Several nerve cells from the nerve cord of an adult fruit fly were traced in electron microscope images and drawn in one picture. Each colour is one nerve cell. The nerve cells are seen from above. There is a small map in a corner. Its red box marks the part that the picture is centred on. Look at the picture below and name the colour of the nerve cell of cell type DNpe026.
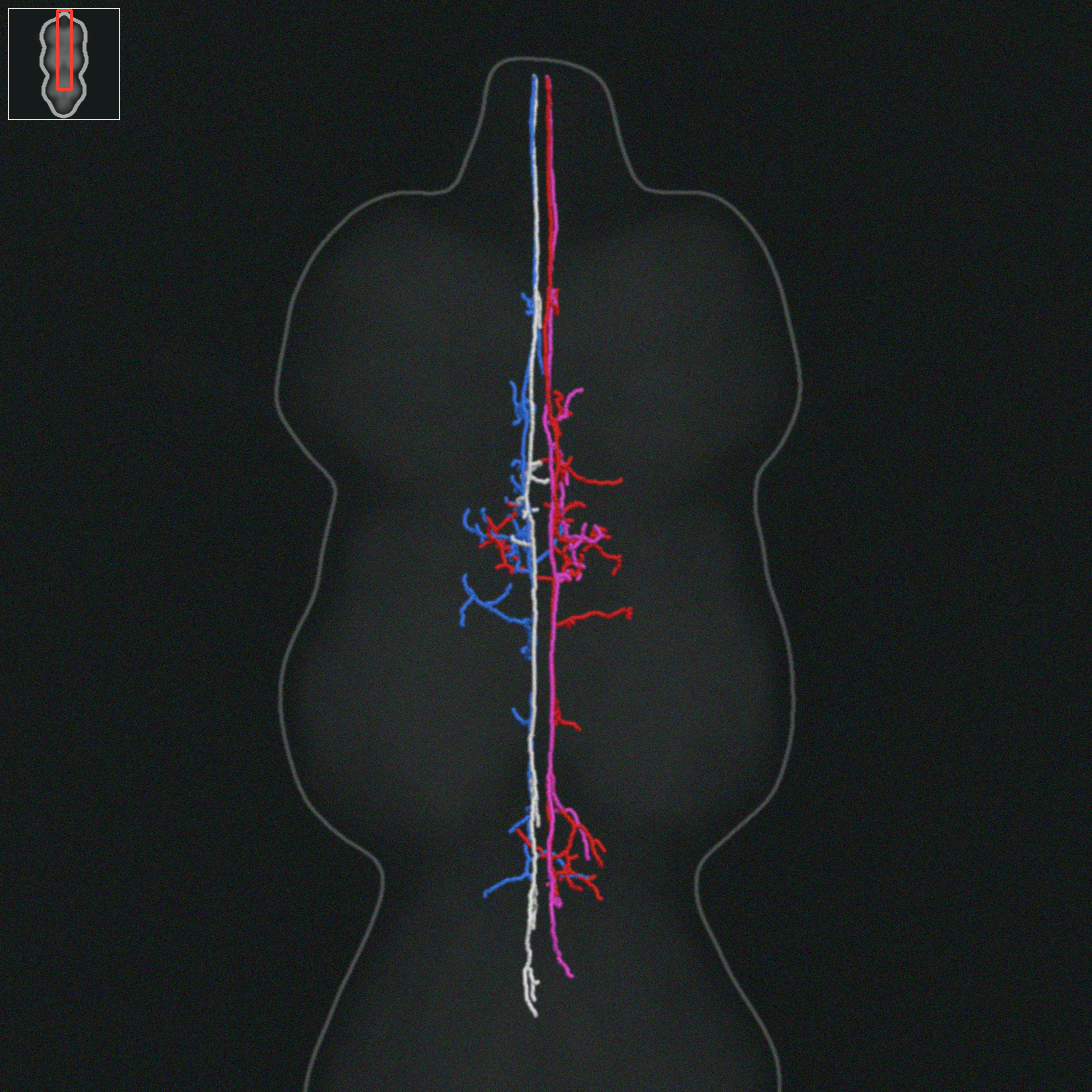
red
